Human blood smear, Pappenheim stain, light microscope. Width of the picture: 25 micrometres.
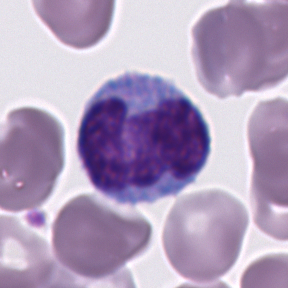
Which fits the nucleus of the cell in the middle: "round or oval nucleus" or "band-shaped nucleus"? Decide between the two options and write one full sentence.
This cell has a nucleus bent into a band, not split into lobes.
